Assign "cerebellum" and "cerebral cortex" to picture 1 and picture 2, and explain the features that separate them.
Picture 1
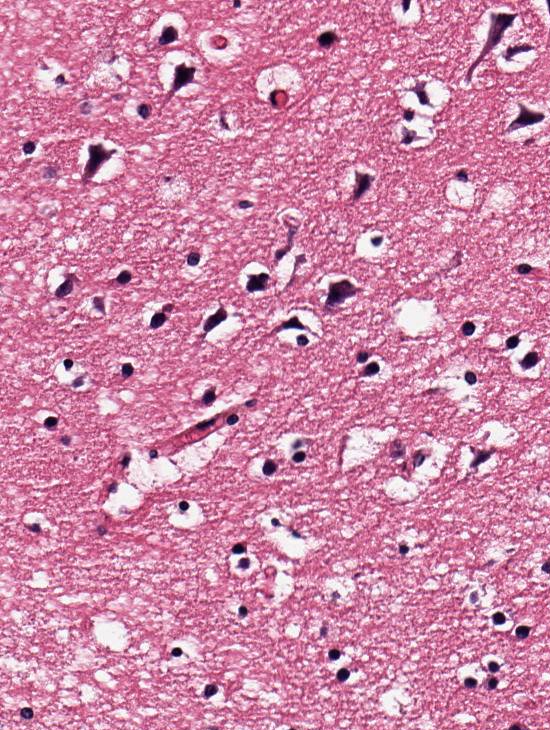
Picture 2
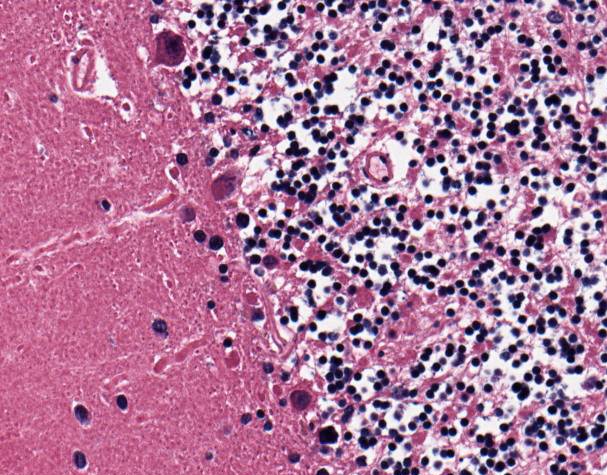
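The first picture is cerebral cortex and the second is cerebellum. In the cerebral cortex, small round clear vacuoles pepper the neuropil throughout. Scattered neurons there have dark, shrunken, angular triangular bodies, most evident in the upper and central field, and small round dark glial nuclei with little visible cytoplasm lie scattered about, some close beside neurons. A thin capillary containing elongated red cells runs obliquely from the lower left toward the centre. The cerebellum, by contrast, is divided by a top-to-bottom boundary into two zones. On the left is a pale pink, finely granular neuropil with only scattered small nuclei; on the right, small round dark-blue nuclei with very little visible cytoplasm are densely packed. A small blood vessel cut in cross-section lies in the upper part of the right zone.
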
